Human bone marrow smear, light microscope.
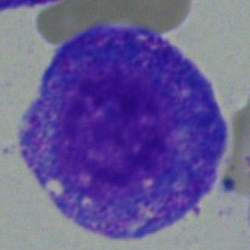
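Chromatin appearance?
Deep purple and finely textured, with small paler spots.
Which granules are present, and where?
Fine reddish-purple granules, scattered over the cell and most visible toward the edges.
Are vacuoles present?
A few small clear ones, near the lower left edge of the cell.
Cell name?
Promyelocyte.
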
